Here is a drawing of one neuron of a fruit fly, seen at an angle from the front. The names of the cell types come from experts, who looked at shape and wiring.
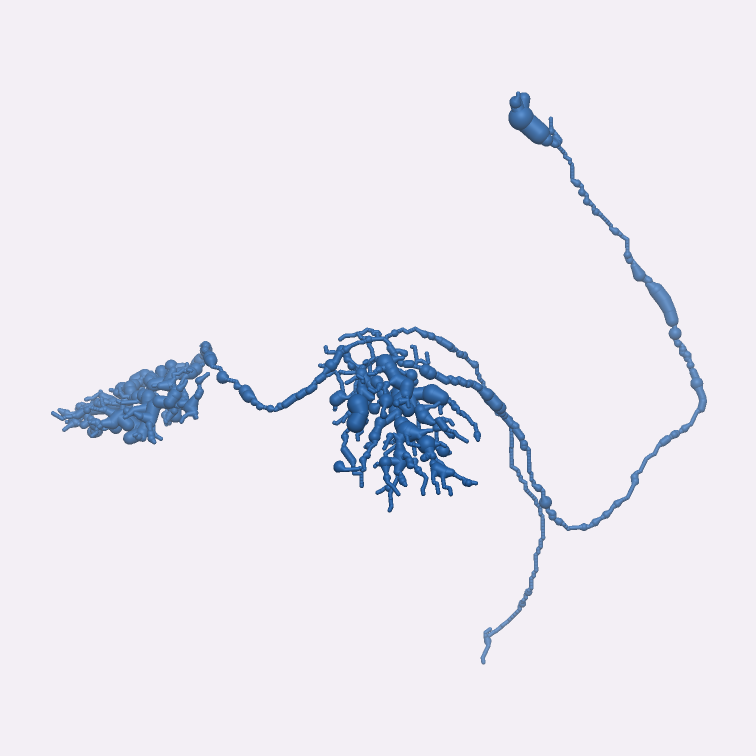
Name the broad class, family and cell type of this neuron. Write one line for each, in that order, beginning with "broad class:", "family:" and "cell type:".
broad class: central-brain intrinsic neuron
family: class CX
cell type: hDeltaD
